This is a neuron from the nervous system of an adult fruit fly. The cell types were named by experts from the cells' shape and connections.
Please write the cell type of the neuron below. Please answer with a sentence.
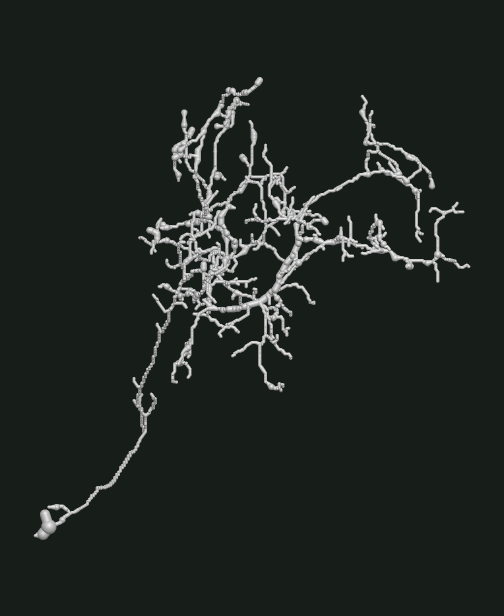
The cell type is IN16B062.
